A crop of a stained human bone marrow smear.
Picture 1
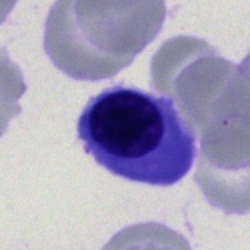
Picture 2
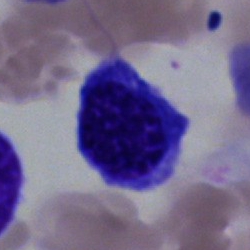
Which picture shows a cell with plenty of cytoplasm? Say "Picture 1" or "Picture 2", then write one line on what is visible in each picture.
Picture 1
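In picture 1: The cytoplasm is deep blue and forms a broad rim below and to the right of the nucleus.
In picture 2: The nucleus is large and fills most of the cell.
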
